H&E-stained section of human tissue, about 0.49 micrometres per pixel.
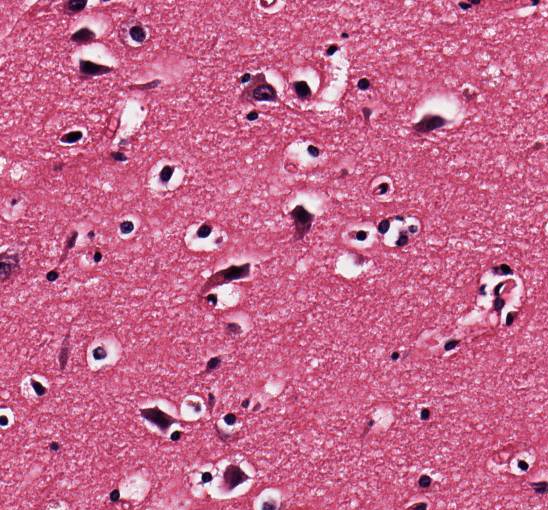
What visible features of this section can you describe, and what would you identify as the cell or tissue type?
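You've got a finely granular pink neuropil filling the whole field, with cells scattered singly through it and no epithelium, glands or other organised units anywhere. Many small, round, dark nuclei with little visible cytoplasm are spread throughout, most of them sitting in clear, empty halos apart from the neuropil. That's cerebral cortex.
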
